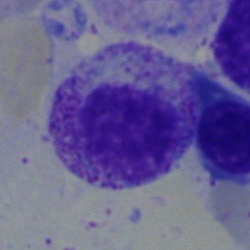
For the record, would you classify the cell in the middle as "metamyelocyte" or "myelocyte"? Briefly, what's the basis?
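It's a myelocyte.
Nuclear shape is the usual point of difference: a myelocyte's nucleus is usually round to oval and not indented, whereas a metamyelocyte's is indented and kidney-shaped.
This nucleus lies off-centre, toward the bottom of the cell, and its chromatin stains dark purple. Many purple granules fill the cytoplasm, most crowded near the outer edge.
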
